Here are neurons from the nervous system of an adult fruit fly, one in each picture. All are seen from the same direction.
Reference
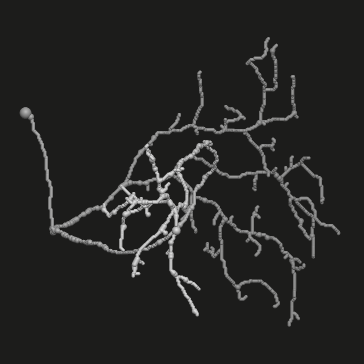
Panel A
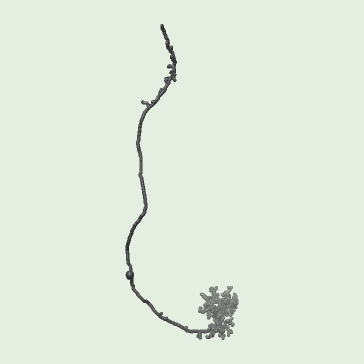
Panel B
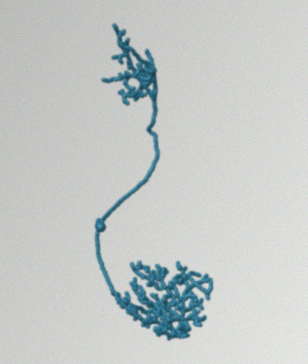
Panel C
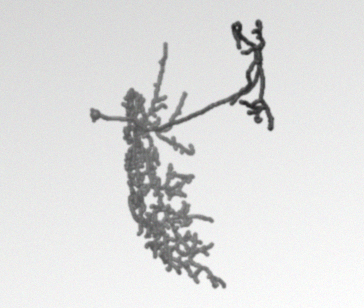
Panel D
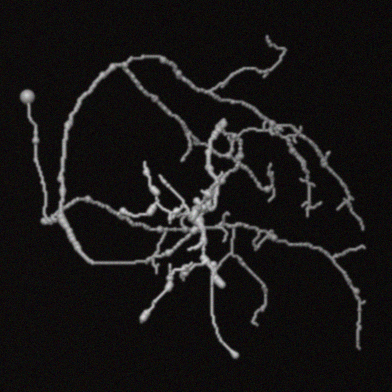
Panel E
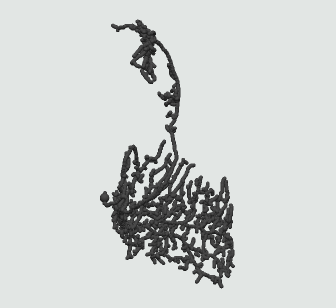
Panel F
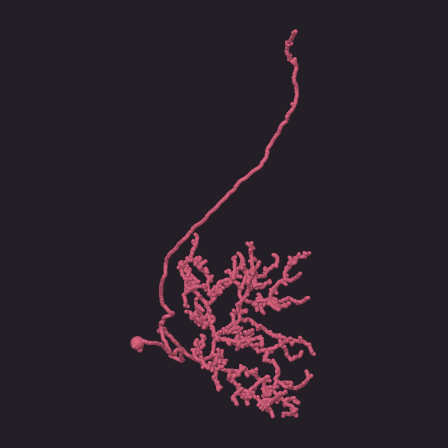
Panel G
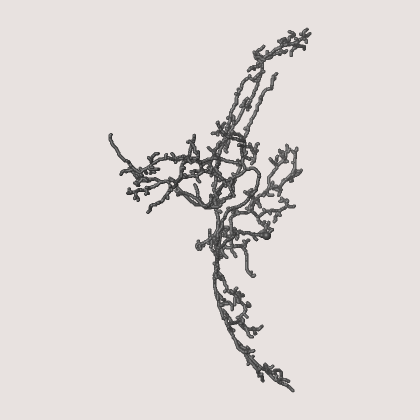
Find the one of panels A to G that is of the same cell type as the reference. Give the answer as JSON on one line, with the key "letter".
{"letter": "D"}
